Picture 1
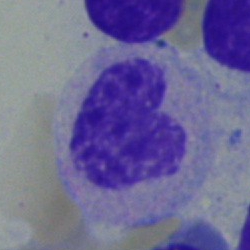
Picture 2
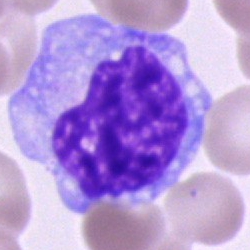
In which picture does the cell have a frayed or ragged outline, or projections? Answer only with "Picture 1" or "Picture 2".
Picture 2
